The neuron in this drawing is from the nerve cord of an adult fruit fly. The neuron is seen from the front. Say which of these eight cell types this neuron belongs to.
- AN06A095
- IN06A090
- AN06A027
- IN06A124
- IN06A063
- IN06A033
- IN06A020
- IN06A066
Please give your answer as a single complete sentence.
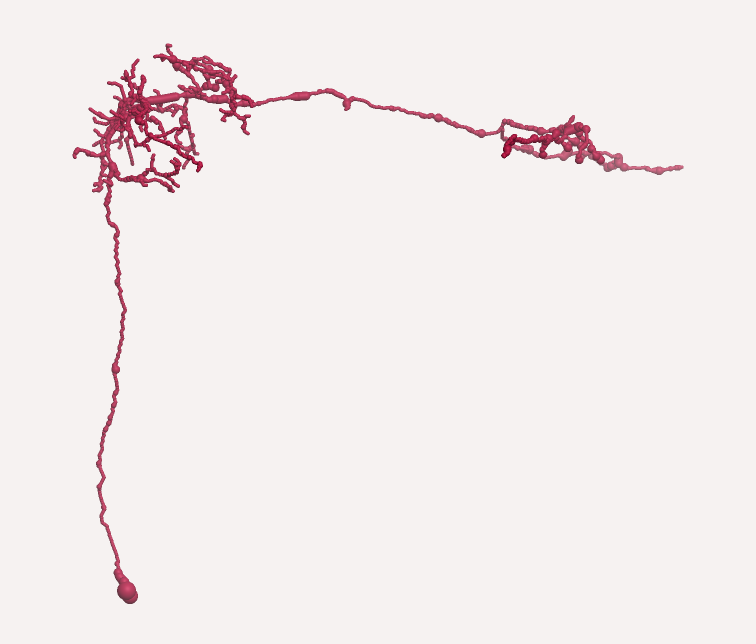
This neuron is classified under the cell type IN06A090.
